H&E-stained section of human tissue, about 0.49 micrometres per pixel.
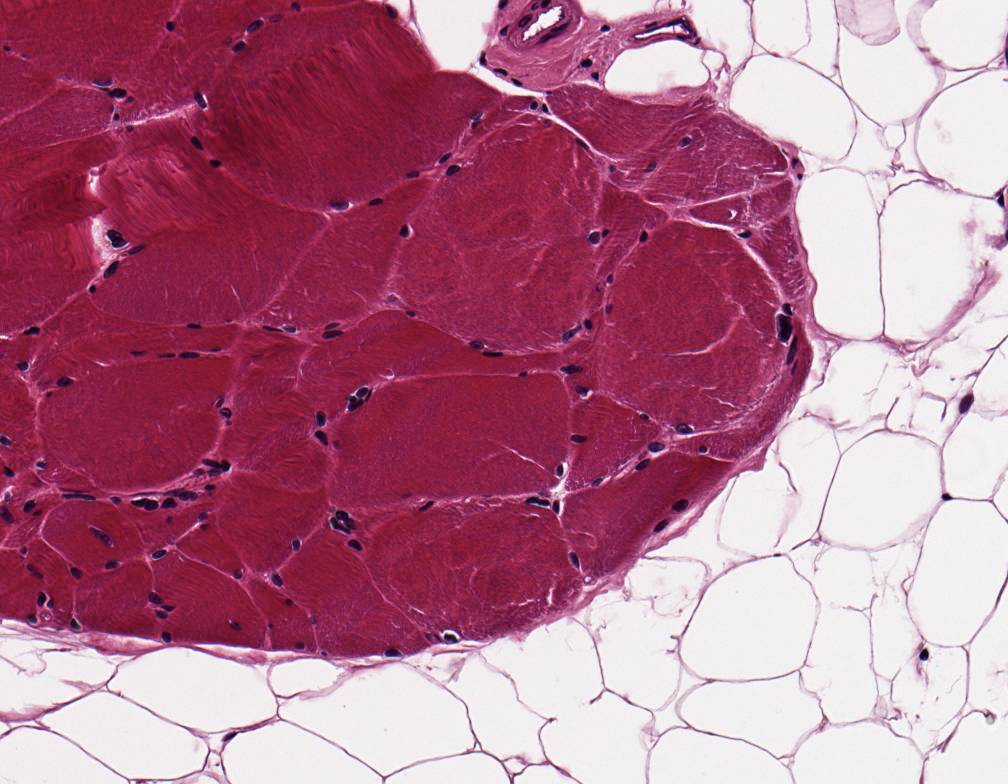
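Skeletal muscle, haematoxylin and eosin stained section of human tissue. Most muscle fibres are cut across as closely packed polygonal profiles. Their nuclei lie at the fibre edges rather than centrally. Fibre cytoplasm stains deep pink-red, and only thin connective tissue strands separate individual fibres in this skeletal muscle.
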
